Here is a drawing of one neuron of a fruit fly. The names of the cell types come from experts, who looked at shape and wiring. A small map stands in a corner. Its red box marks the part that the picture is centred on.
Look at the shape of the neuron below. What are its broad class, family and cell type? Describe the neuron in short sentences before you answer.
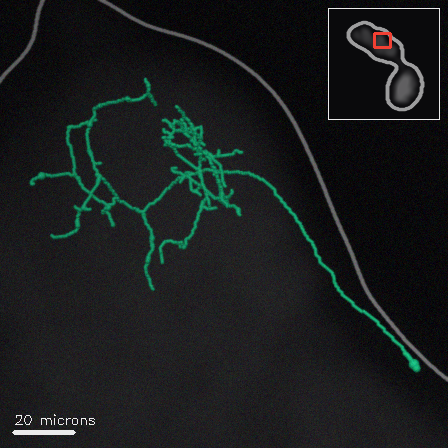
The cell body can be seen at the lower right of the picture. By the scale bar it is about 130 microns wide in this view. Dozens of branch ends can be seen. Its broad class is nerve-cord intrinsic neuron. The family is hemilineage 13B. The cell type is IN13B102.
